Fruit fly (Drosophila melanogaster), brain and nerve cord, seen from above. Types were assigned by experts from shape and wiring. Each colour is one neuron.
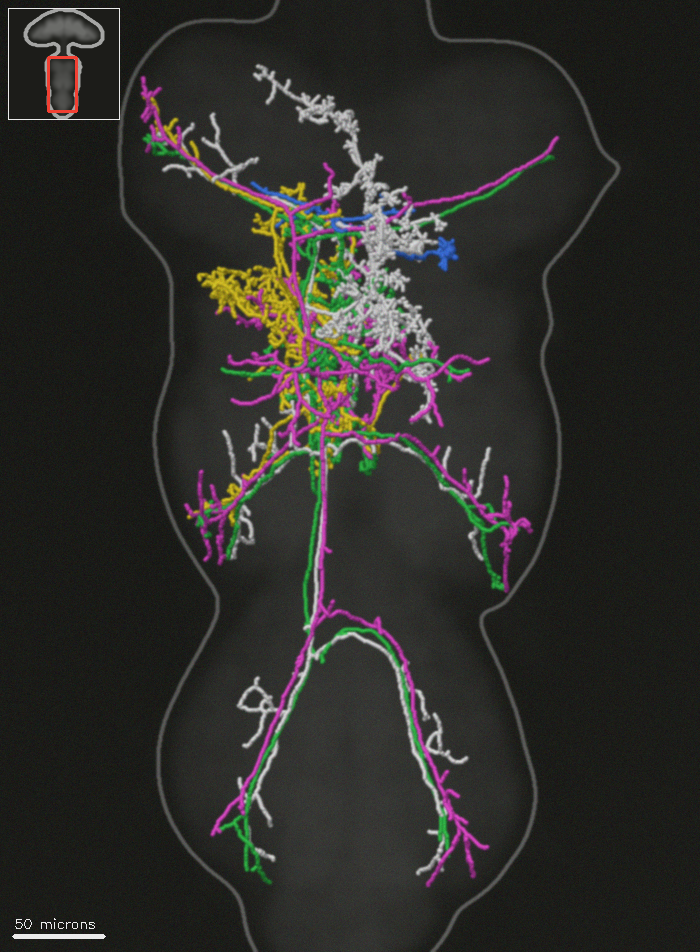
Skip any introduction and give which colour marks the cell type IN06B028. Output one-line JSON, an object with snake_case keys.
{"colour": "green"}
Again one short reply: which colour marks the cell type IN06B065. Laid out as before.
{"colour": "blue"}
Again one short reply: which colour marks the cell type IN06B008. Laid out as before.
{"colour": "white"}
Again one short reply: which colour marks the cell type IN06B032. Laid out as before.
{"colour": "yellow"}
